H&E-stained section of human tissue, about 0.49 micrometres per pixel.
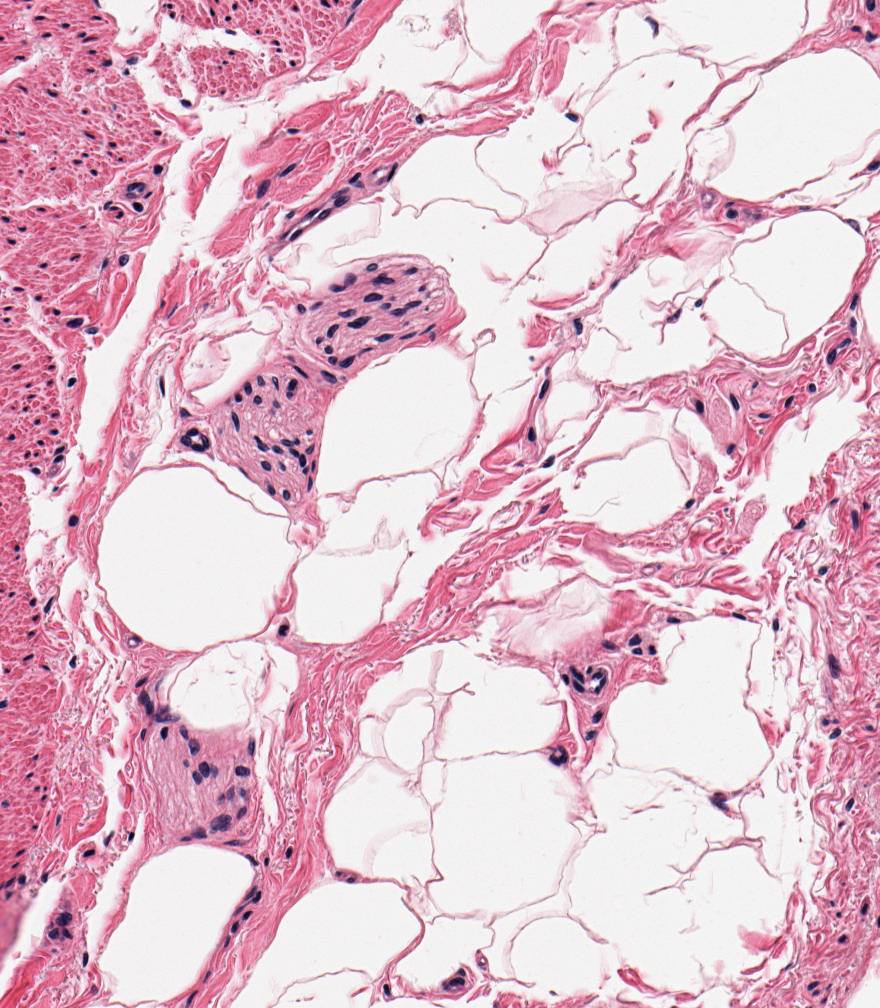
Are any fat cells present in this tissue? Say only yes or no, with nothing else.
Yes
